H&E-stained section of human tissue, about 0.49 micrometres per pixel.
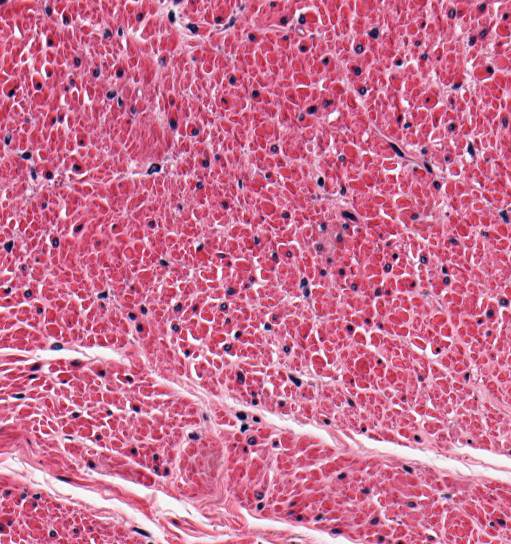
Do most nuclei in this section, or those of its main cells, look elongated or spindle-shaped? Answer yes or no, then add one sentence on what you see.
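No. The dark, rounded nuclei sit in the centre of the fibres rather than at their edges.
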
